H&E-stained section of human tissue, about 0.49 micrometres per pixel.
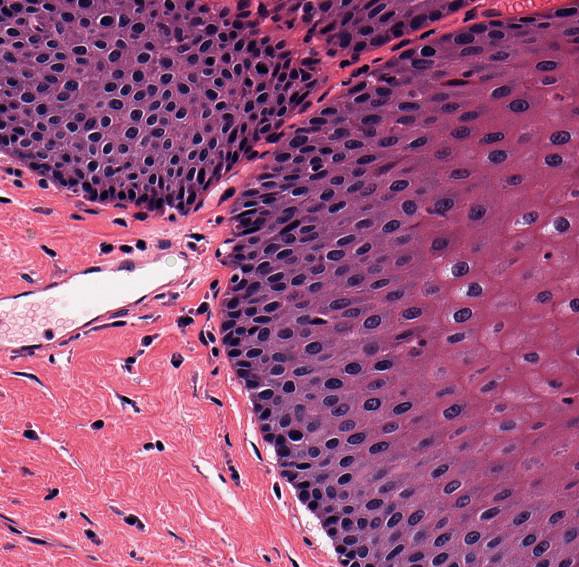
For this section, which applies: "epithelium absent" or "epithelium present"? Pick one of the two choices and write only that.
Epithelium present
